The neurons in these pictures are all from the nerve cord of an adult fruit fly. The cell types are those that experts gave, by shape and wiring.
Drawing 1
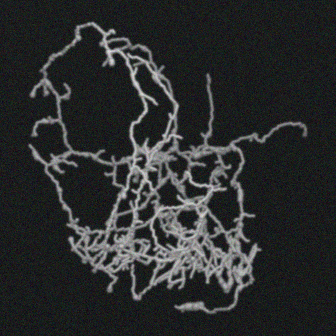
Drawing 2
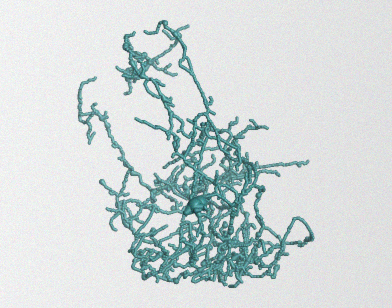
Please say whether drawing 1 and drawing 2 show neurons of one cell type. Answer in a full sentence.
They are of the same cell type.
